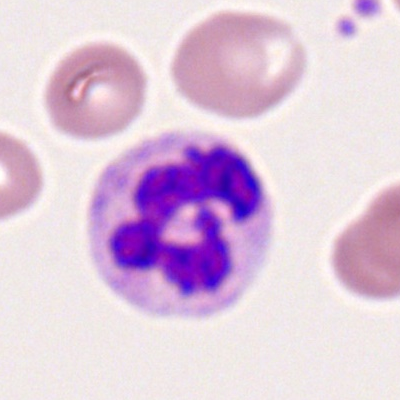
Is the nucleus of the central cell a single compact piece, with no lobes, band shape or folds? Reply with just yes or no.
No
